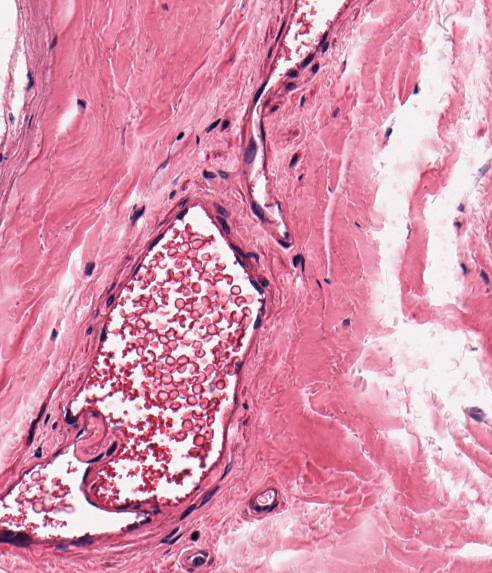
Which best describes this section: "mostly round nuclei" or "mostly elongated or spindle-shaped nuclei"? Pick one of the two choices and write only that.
Mostly elongated or spindle-shaped nuclei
